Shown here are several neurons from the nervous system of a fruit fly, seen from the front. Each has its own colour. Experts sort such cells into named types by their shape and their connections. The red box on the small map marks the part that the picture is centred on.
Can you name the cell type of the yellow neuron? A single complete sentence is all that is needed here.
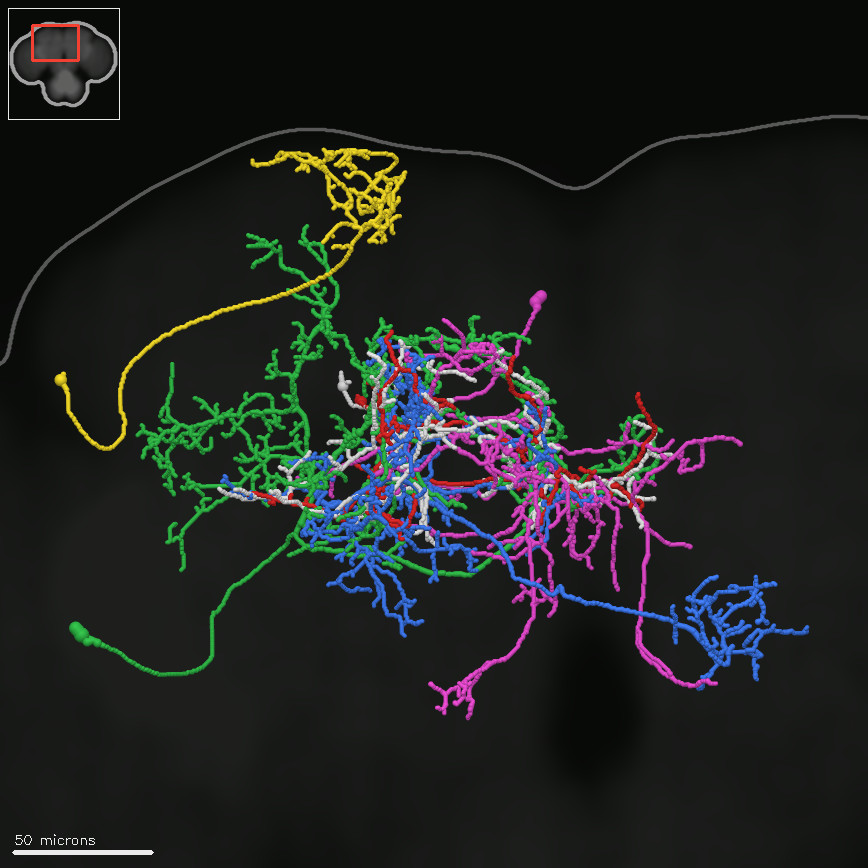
As its cell type, this neuron has SLP106.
